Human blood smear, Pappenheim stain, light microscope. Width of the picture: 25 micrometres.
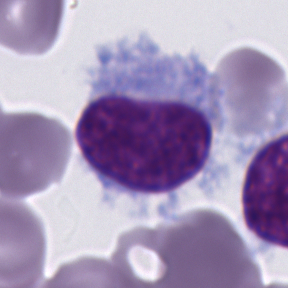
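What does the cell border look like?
Ragged, with many fine hair-like projections.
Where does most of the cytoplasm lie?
Above the nucleus, and it is pale blue.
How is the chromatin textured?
Finely and evenly.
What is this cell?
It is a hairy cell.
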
